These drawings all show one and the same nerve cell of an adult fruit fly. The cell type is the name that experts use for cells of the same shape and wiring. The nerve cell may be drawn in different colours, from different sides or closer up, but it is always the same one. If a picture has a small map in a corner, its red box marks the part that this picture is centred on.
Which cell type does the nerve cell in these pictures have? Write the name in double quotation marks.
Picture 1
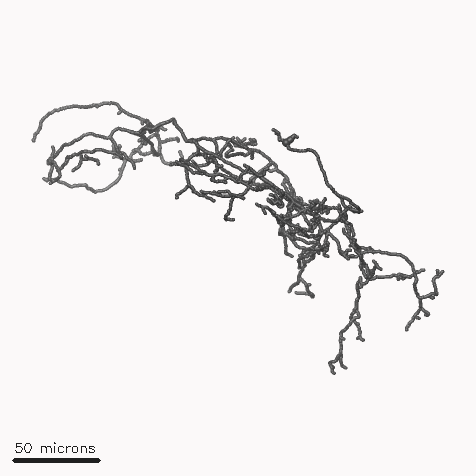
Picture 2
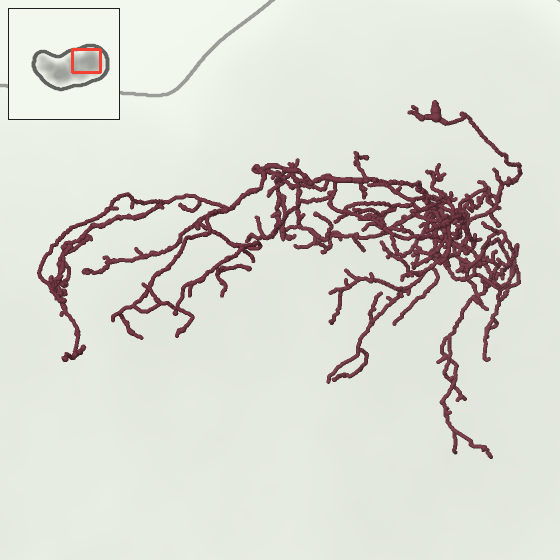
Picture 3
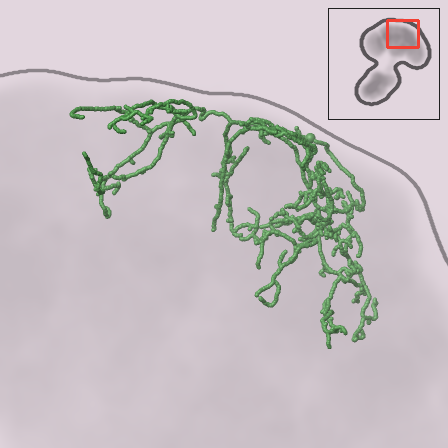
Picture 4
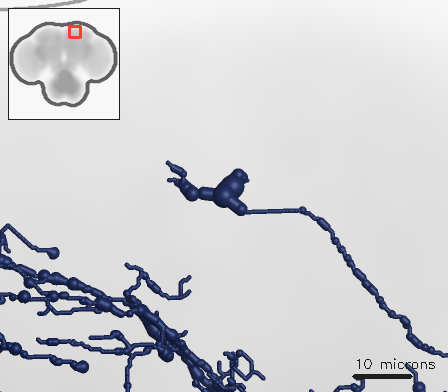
"SIP132m"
